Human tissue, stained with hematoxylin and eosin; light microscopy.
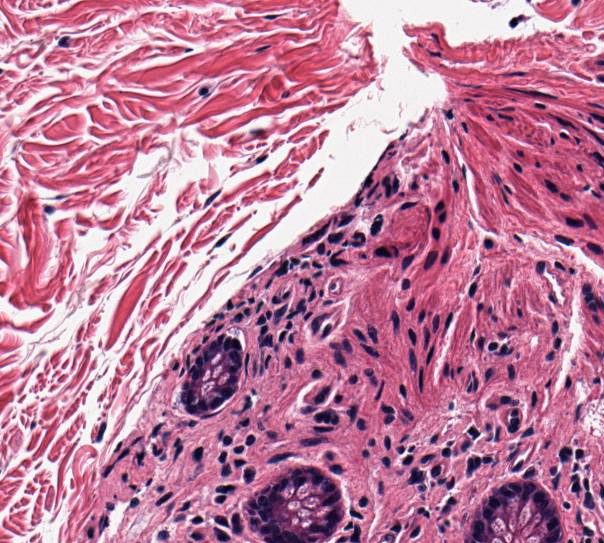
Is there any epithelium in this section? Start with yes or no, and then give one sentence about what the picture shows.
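Yes. The gland cells have crowded dark nuclei placed toward the outer rim of each gland.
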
